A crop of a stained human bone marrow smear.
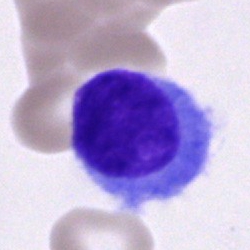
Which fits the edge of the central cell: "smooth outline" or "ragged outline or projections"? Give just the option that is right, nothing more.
Ragged outline or projections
